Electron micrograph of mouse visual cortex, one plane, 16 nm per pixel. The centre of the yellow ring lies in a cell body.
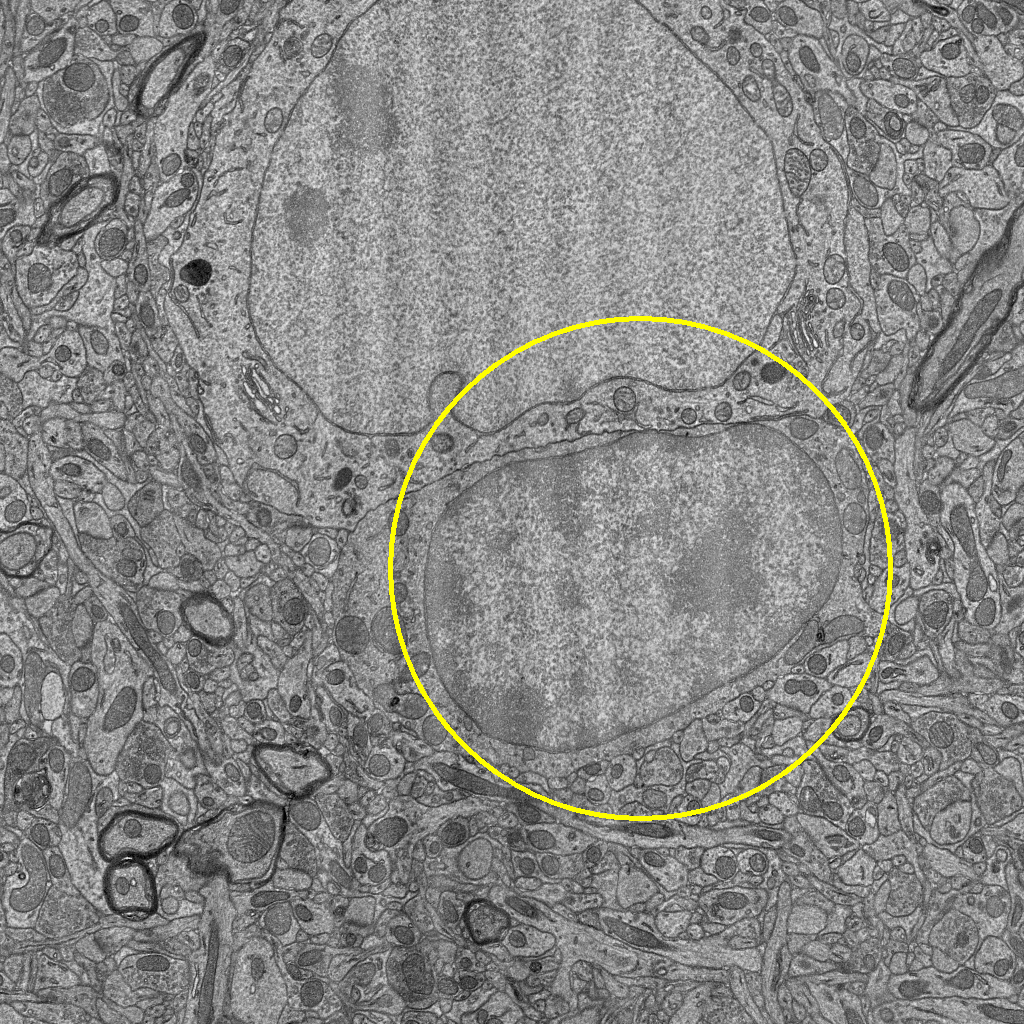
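Oligodendrocyte at the centre of the ring, in an electron micrograph of mouse visual cortex. Its nucleus is a wide oval, longer from side to side than from top to bottom, and appears whole within the ring. The nuclear envelope is smooth, without deep infoldings. Chromatin is mottled, with broad darker patches scattered through a paler nucleoplasm. No distinct nucleolus stands out.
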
